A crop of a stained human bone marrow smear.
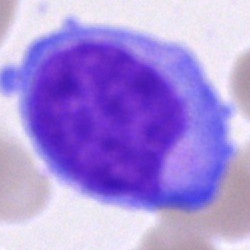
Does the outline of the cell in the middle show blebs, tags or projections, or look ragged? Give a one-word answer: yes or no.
Yes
